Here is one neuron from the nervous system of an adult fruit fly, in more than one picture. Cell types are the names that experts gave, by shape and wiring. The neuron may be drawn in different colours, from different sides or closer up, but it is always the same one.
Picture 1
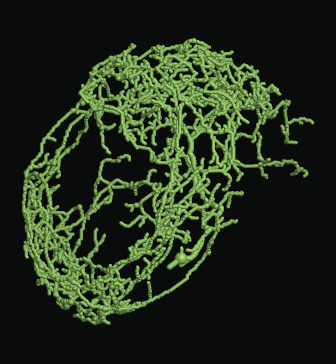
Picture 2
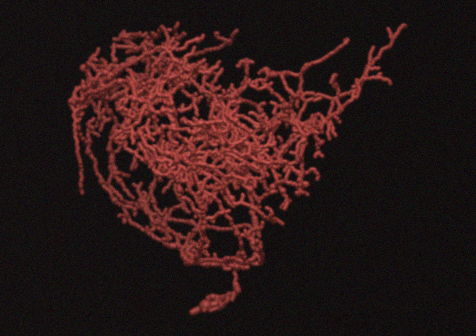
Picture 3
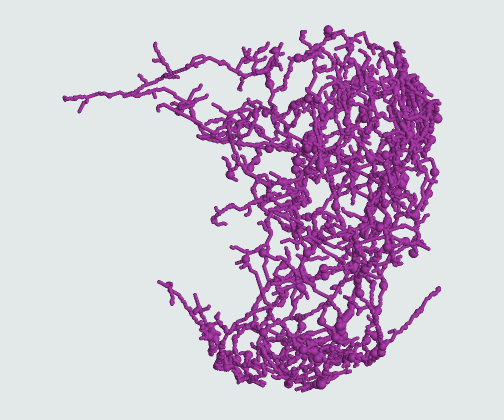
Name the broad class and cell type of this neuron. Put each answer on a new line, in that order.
nerve-cord intrinsic neuron
INXXX209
